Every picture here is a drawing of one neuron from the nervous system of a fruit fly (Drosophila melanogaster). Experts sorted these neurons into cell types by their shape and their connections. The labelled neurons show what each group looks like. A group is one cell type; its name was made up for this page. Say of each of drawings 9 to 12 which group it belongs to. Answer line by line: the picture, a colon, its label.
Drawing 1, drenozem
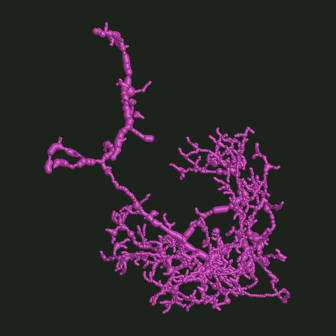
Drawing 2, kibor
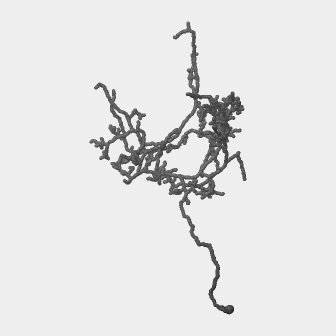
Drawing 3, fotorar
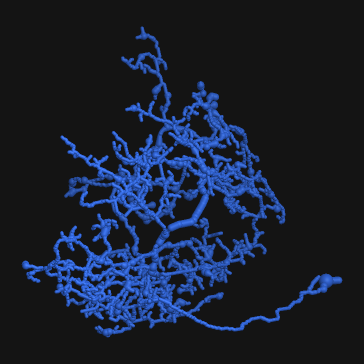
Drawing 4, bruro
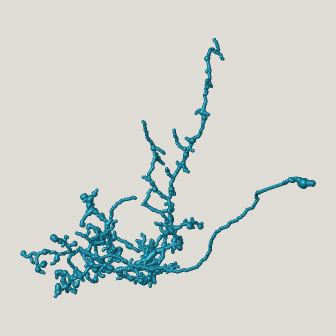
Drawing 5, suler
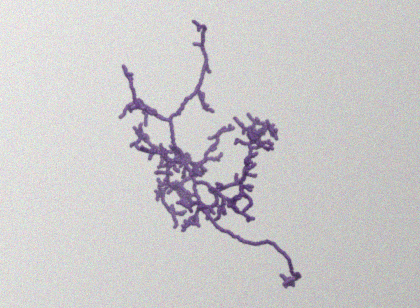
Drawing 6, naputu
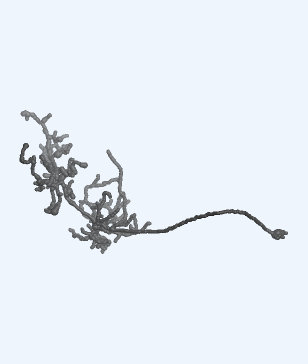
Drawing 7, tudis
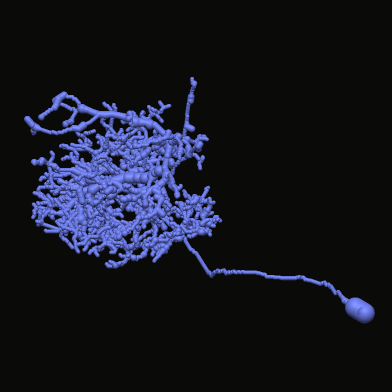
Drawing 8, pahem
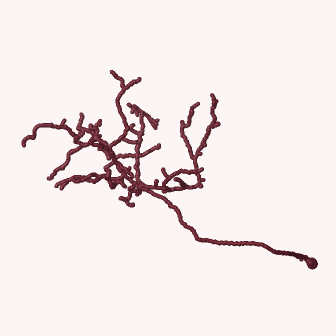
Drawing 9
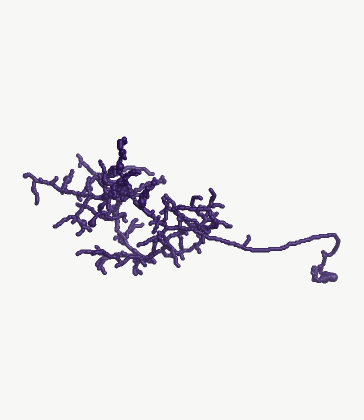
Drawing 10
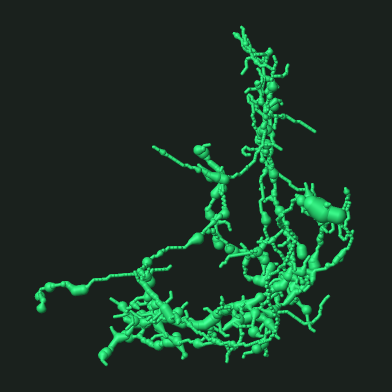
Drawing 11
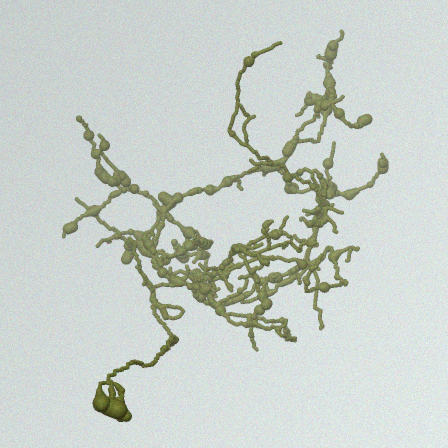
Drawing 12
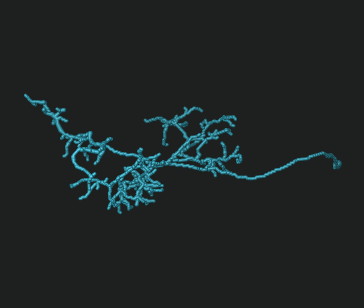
9: naputu
10: bruro
11: bruro
12: suler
